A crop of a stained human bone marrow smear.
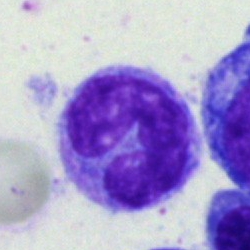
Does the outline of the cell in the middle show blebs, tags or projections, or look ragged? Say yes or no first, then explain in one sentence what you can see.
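No. The cell outline is round and smooth.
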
